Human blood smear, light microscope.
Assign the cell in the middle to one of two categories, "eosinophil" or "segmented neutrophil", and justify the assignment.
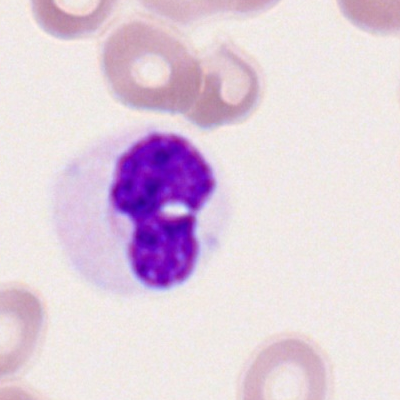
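Segmented neutrophil. First, the cytoplasm: pale greyish-lilac.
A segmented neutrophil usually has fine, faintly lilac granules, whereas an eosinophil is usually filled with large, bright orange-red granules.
Next, the nucleus: a deep notch cuts in from its right side, and its chromatin is dark purple and mottled with clumps. Last, the widest band of cytoplasm lies on the left of the cell.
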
